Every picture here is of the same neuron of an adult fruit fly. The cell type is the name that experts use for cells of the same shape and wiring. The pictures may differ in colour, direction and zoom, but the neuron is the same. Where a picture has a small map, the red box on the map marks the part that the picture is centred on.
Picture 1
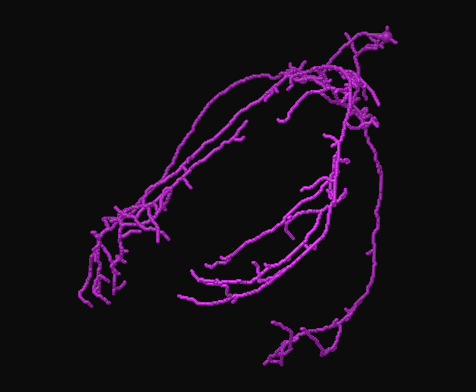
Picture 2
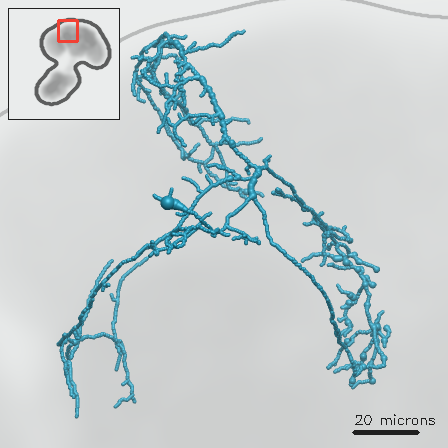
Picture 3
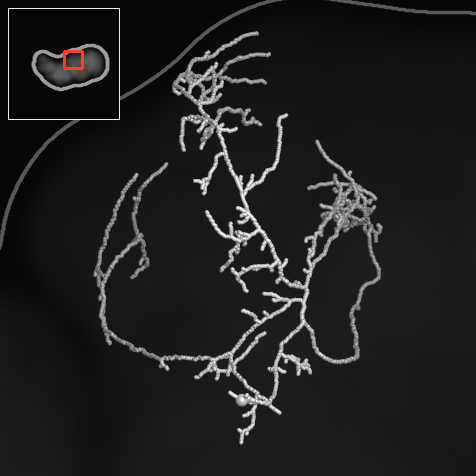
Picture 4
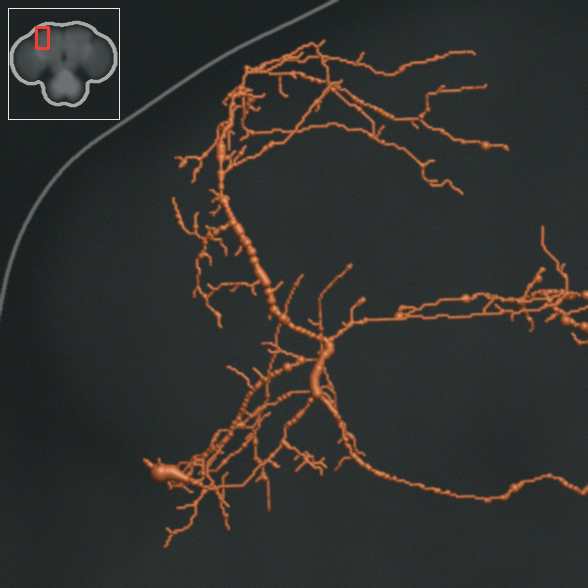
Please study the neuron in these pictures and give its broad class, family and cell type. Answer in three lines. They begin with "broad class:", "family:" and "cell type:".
broad class: central-brain intrinsic neuron
family: hemilineage SLPa&l1_anterior
cell type: CL087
